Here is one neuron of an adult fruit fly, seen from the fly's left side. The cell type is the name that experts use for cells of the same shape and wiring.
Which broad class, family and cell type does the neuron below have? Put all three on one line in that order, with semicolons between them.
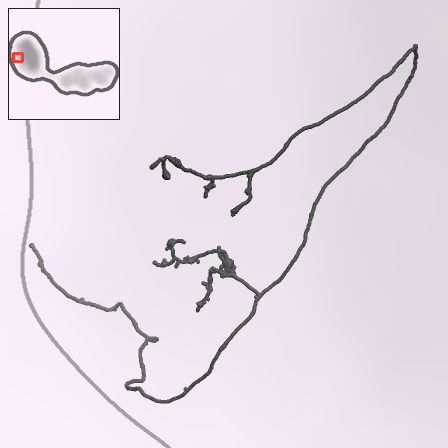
sensory neuron entering the brain; class olfactory; ORN_VM2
